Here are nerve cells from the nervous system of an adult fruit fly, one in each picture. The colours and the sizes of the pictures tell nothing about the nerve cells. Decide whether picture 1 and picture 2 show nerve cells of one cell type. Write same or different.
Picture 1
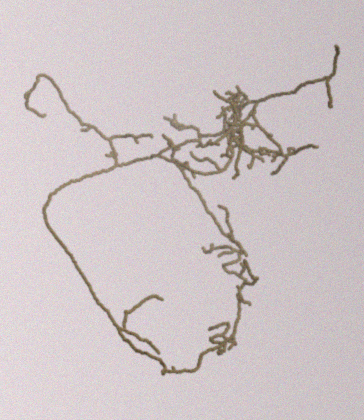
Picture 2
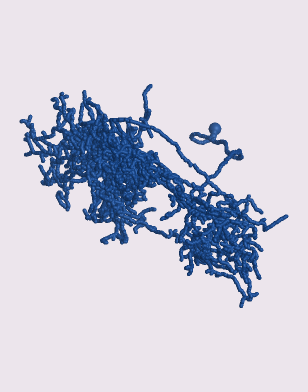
different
